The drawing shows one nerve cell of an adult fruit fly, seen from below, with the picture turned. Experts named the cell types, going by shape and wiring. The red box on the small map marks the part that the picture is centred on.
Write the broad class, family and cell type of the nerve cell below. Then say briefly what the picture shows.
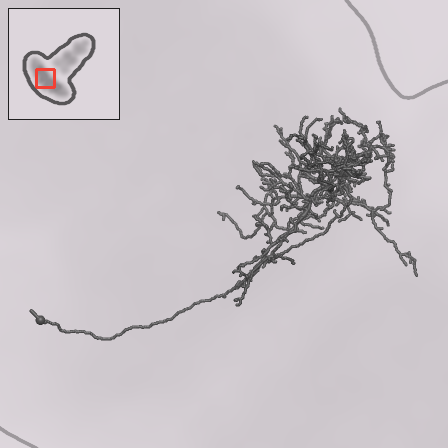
Its broad class is central-brain intrinsic neuron. The family is hemilineage VESa1. The cell type is PS356. Its cell body lies at the lower left of the picture. The picture shows dozens of branch ends.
